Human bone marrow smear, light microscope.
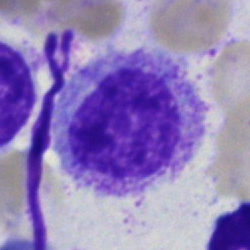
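Myelocyte, stained human bone marrow smear. Roughly round cell with a fuzzy, granular edge. Moderate rim of pale blue cytoplasm around the nucleus. Small purple granules scattered through the cytoplasm, thickest at the cell's edge. Loose purple granules also in the background outside the cell.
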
